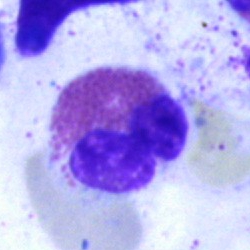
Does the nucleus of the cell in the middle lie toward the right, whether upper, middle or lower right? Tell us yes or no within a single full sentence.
Yes, the cell has its nucleus set toward the right.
